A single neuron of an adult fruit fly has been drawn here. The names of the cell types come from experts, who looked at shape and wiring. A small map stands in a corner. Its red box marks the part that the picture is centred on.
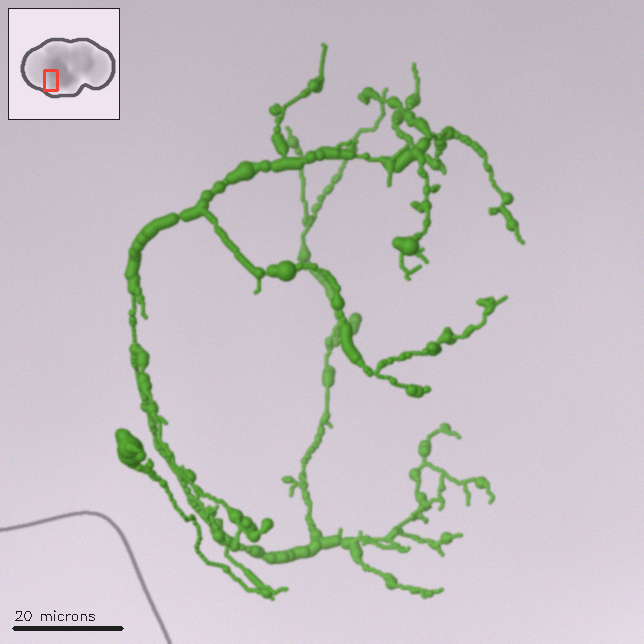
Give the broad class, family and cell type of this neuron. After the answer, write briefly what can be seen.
It is a nerve-cord intrinsic neuron. The family is hemilineage 13A. It is of cell type IN13A036. From top to bottom in the picture it spans about 100 microns. The picture shows dozens of branch ends.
